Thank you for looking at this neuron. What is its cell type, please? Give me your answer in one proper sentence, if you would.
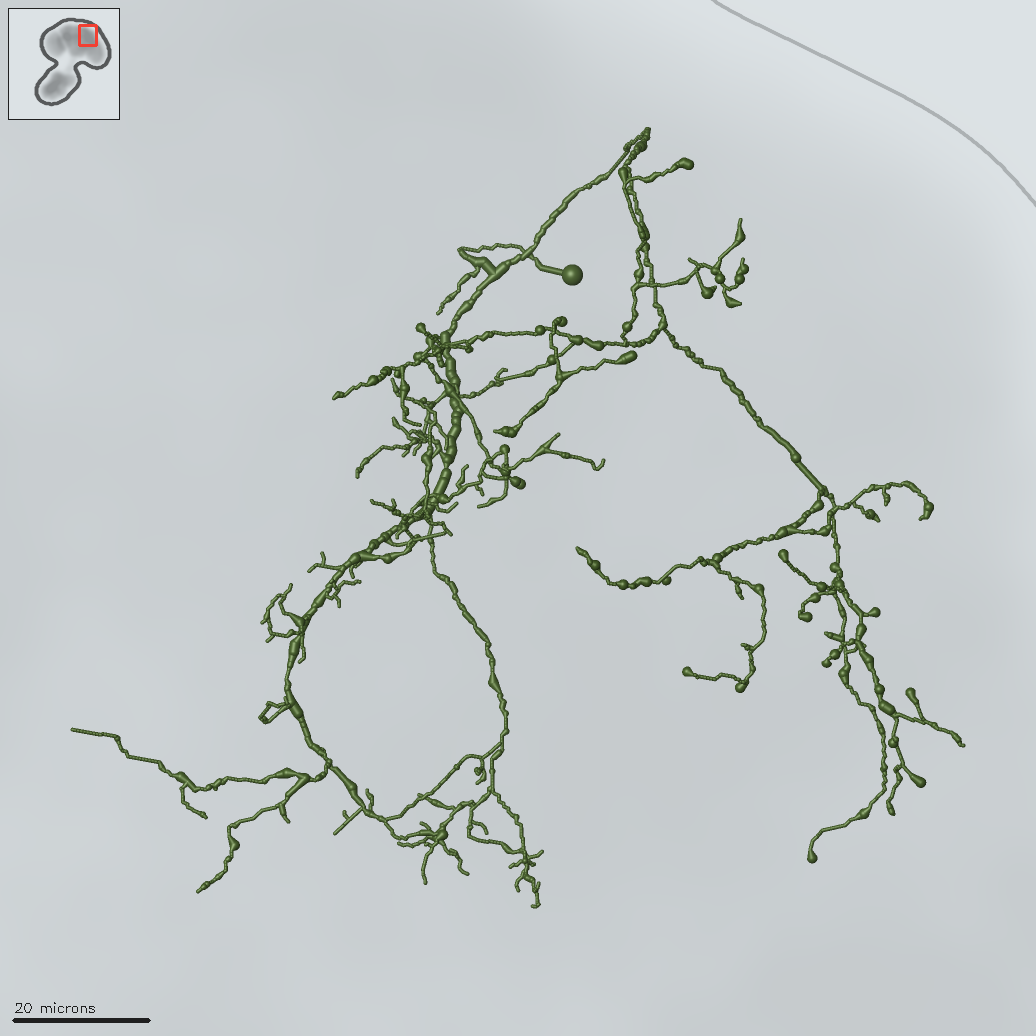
The type assigned to this neuron is CL132.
